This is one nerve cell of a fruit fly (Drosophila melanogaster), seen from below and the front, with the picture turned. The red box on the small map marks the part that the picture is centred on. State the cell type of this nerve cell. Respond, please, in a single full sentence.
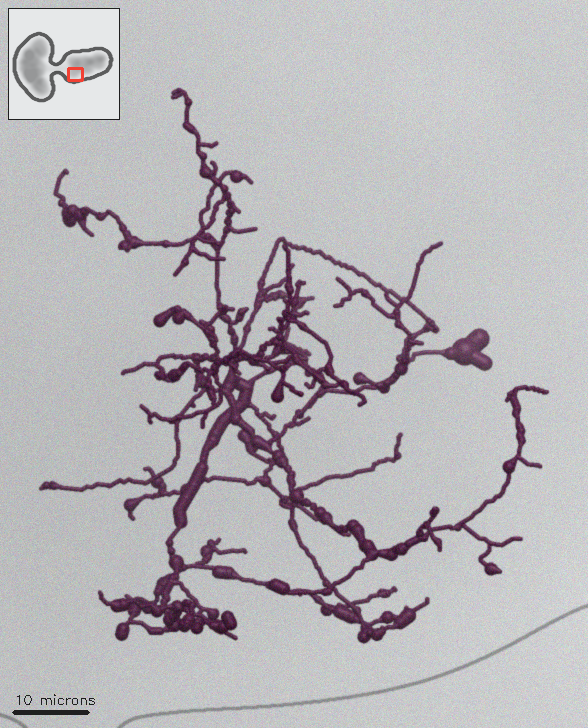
As for cell type, this nerve cell is IN21A037.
